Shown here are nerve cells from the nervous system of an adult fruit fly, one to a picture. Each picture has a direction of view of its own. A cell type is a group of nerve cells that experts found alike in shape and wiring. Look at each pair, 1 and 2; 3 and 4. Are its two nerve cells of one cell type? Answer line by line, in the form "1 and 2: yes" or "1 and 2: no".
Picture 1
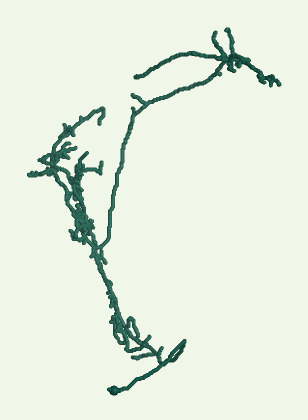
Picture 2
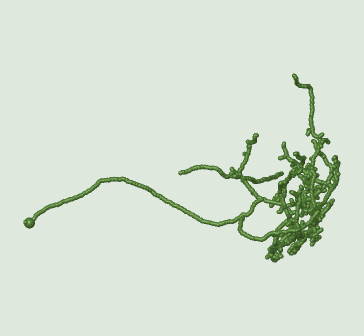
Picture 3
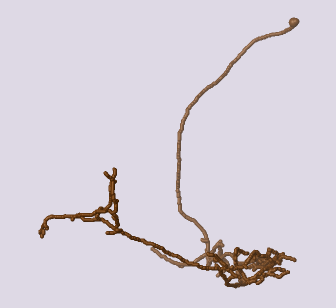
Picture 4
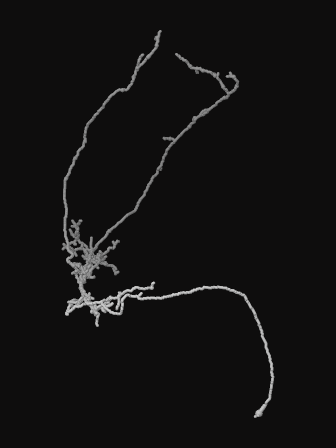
1 and 2: no
3 and 4: no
